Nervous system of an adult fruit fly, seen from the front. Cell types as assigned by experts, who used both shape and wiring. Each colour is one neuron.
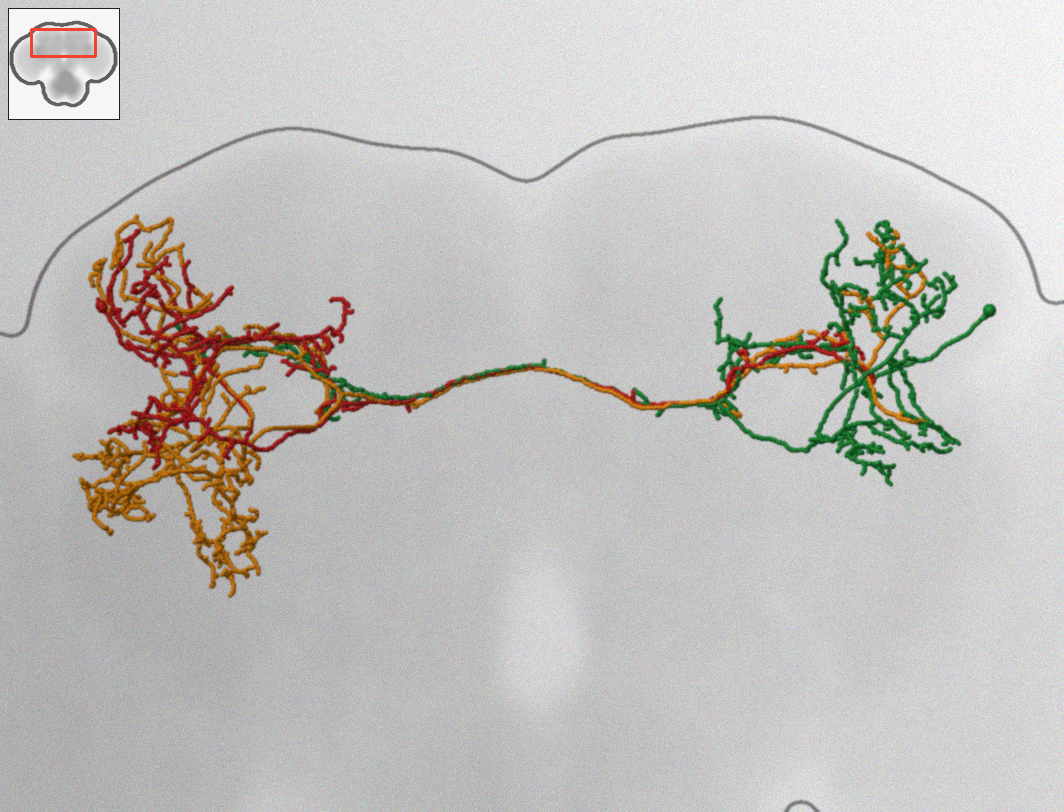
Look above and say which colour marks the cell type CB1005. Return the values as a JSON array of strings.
["green"]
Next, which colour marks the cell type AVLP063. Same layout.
["red"]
